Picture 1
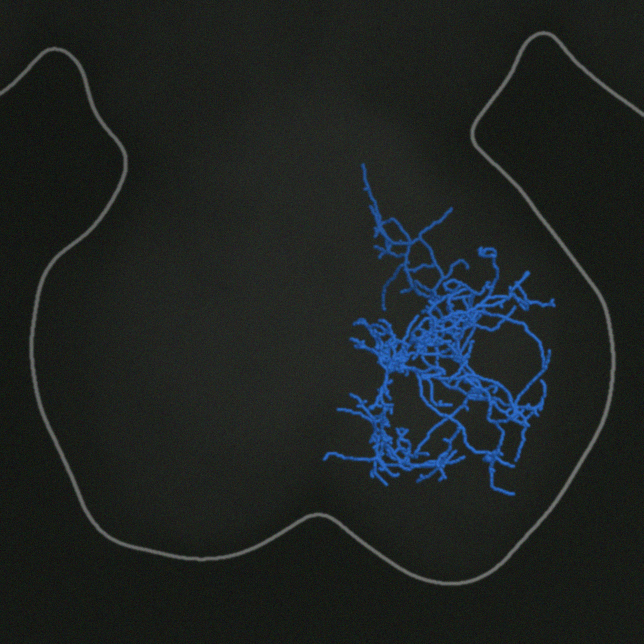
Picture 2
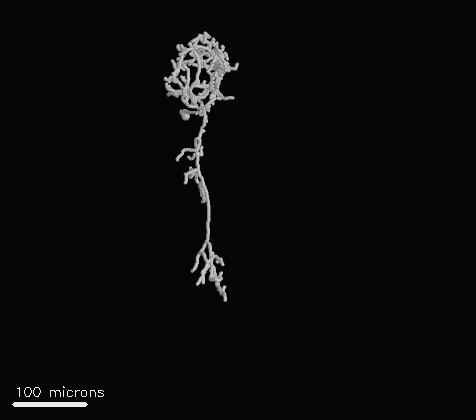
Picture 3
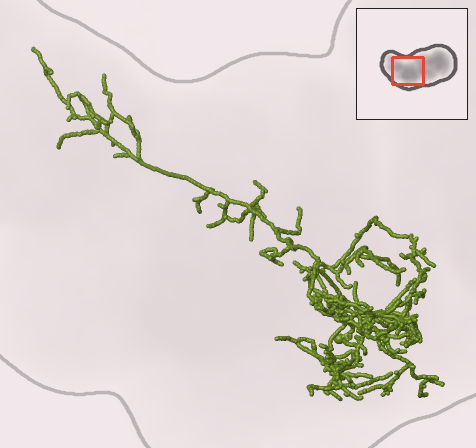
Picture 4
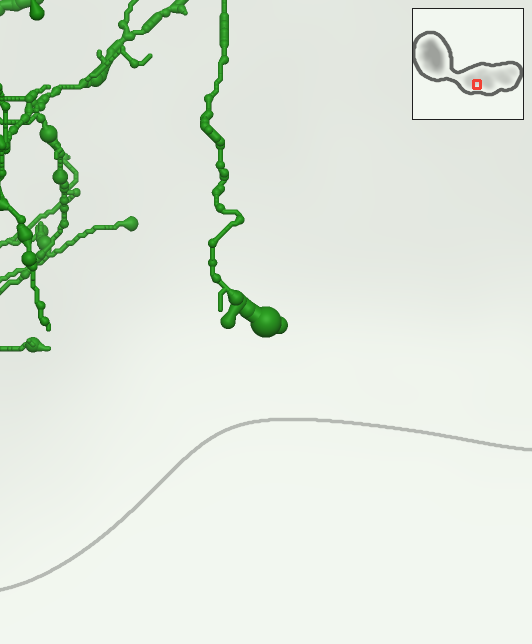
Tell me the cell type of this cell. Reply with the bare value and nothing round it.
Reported: TN1c_c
